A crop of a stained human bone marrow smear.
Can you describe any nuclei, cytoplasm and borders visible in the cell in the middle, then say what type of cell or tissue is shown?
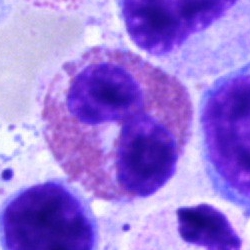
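Two lobes make up the nucleus, one upper left and the other lower right. Its chromatin is dense and dark purple. Pink-orange granules fill the cytoplasm. This cell is an eosinophil.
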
